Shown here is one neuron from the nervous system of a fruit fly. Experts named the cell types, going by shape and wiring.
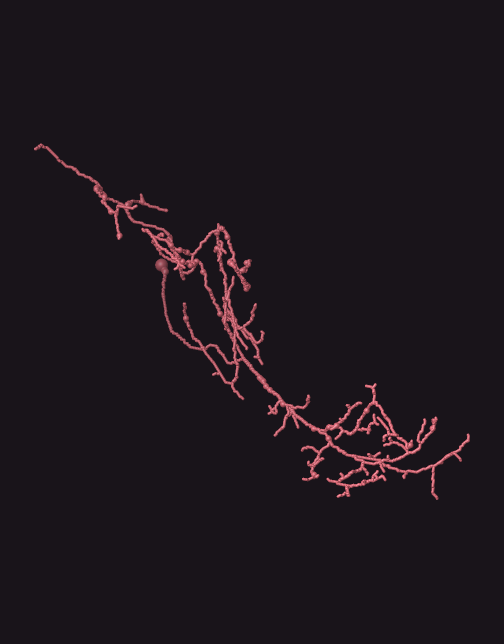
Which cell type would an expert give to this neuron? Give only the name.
LAL056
